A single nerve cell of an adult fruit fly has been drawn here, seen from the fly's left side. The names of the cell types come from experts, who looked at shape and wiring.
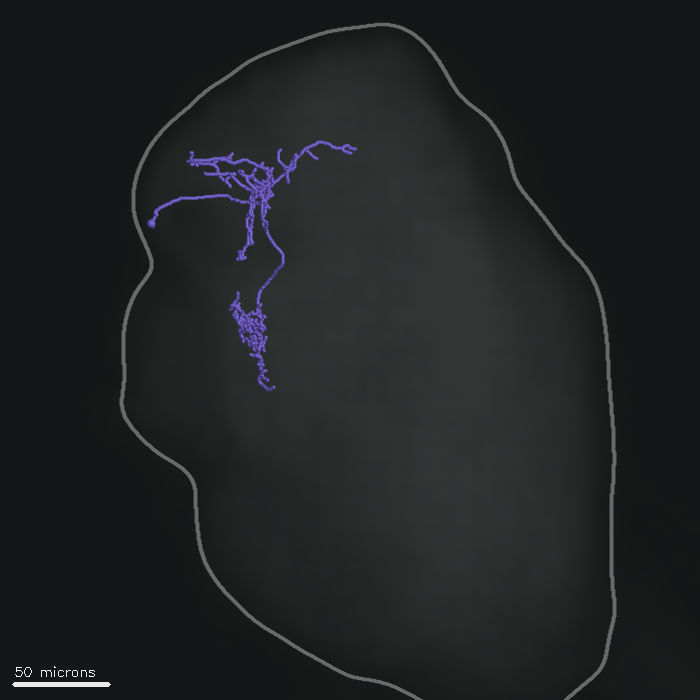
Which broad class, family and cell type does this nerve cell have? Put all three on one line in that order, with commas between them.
central-brain intrinsic neuron, hemilineage CREa2_ventral, LAL032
